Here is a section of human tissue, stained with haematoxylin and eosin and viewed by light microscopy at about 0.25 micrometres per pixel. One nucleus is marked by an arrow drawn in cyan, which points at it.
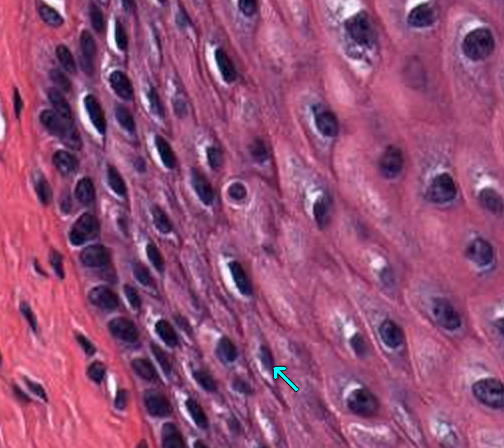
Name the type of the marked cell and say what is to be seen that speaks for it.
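It is a squamous epithelial cell. A thin clear crescent-shaped gap lines one side of the nucleus. The cytoplasm is pink-violet with fine streaks running along the long axis of the cell, and the cell's outline is not clearly drawn. The cell lies among closely packed cells with elongated nuclei, a few cell layers in from the pink fibrous tissue at the left edge of the field.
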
